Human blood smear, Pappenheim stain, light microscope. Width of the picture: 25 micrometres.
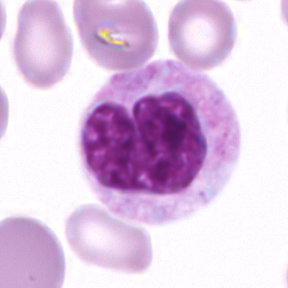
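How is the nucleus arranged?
As two lobes lying side by side, with the cleft between them opening toward the top of the picture.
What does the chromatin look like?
Coarse and clumped, with paler streaks between dark patches.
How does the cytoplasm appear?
As a wide, pale pink-lilac rim.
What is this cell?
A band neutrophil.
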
